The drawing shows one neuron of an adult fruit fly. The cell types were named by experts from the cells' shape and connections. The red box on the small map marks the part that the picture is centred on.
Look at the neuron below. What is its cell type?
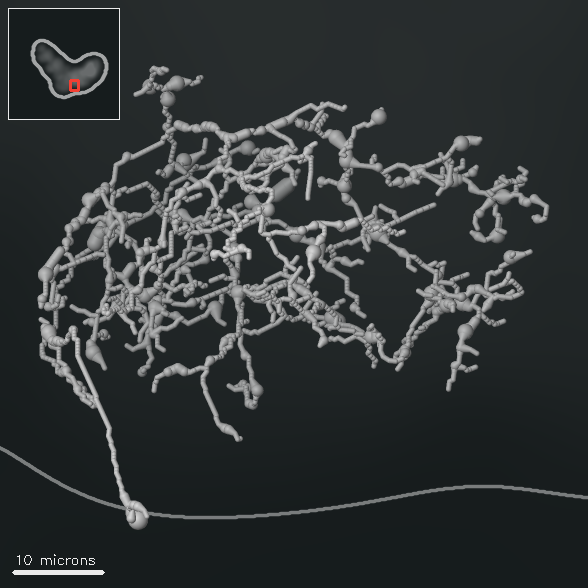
CB1460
